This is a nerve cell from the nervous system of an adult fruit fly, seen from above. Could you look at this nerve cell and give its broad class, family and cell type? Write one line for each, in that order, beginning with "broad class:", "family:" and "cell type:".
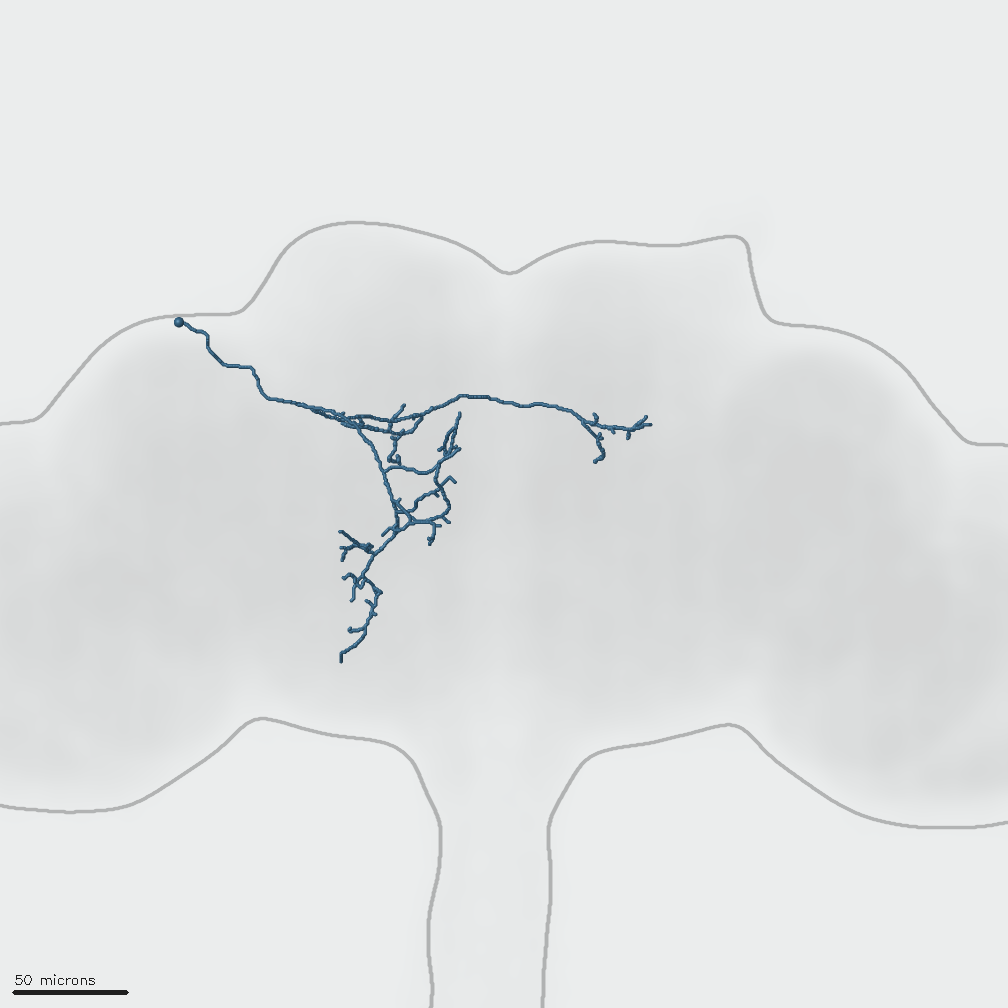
broad class: central-brain intrinsic neuron
family: hemilineage AOTUv4_dorsal
cell type: CL006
